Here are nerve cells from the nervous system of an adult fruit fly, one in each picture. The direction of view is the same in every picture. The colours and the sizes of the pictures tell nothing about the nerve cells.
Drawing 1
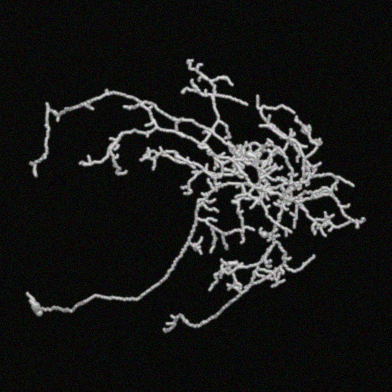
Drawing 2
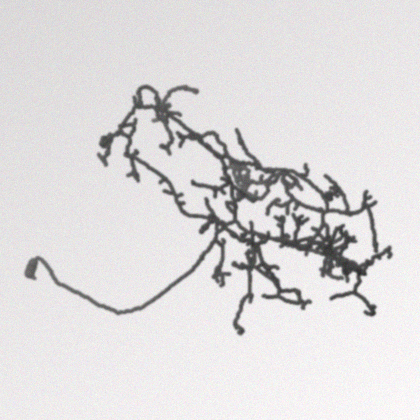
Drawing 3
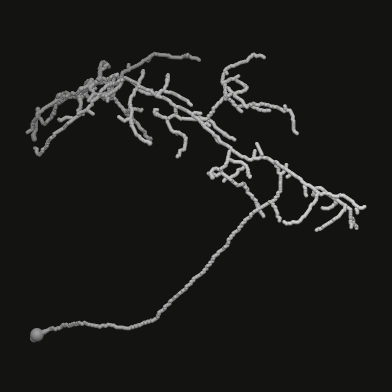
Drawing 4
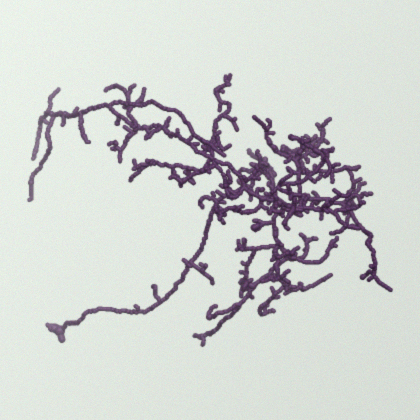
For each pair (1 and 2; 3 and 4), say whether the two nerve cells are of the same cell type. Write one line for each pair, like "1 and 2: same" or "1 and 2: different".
1 and 2: different
3 and 4: different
